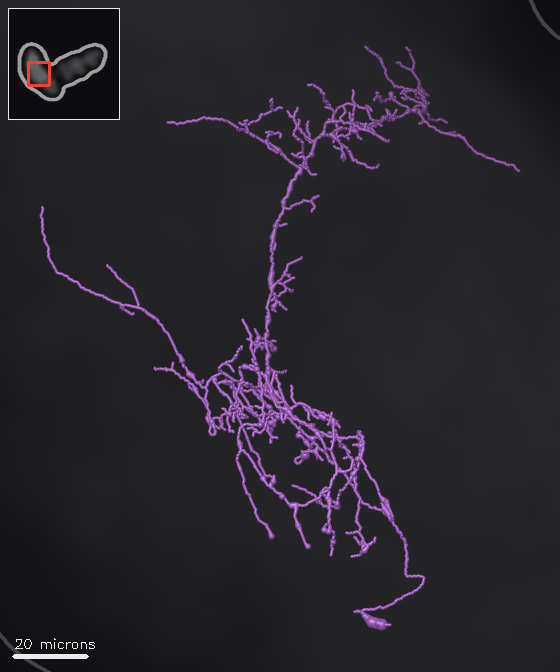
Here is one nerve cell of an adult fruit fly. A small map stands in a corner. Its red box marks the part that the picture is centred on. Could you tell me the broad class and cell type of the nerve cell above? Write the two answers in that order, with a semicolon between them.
central-brain intrinsic neuron; AOTU011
